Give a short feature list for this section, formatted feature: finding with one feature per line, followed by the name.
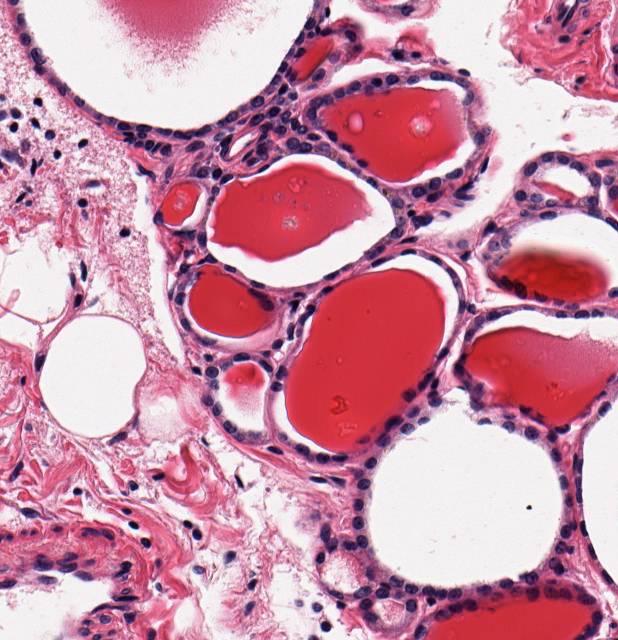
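Follicles: closed, rounded, varying in size, filling centre and right
Lining: a single layer of low cuboidal to flattened cells
Lining nuclei: small, round, dark, evenly spaced along the wall
Left side: loose, pale pink connective tissue
Connective tissue nuclei: scattered, spindle-shaped
Name: thyroid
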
